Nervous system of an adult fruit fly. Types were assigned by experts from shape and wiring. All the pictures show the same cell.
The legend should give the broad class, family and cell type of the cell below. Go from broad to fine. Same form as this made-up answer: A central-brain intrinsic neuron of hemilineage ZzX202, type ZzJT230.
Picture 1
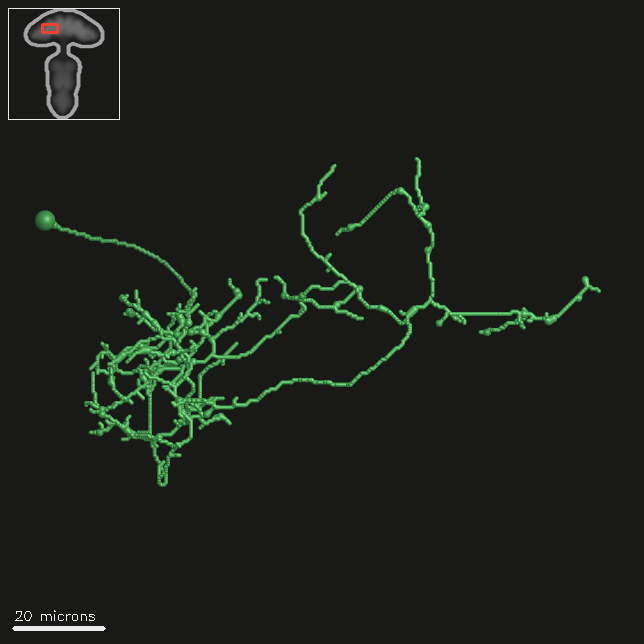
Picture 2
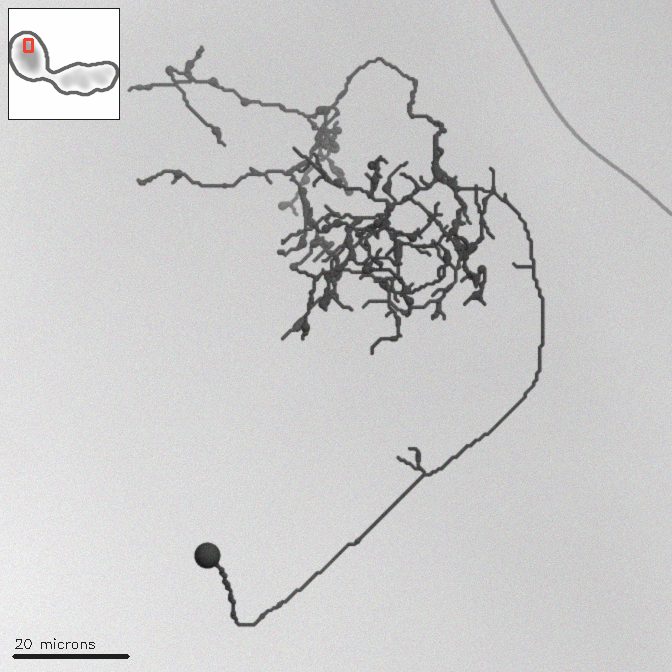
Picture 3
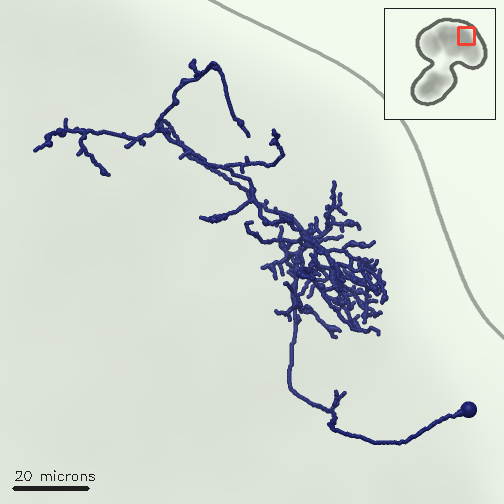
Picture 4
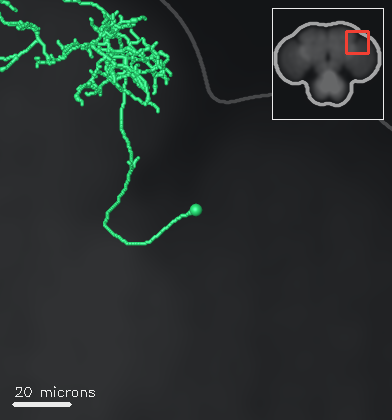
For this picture: A central-brain intrinsic neuron of hemilineage LHa3, type LHAV3b1.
